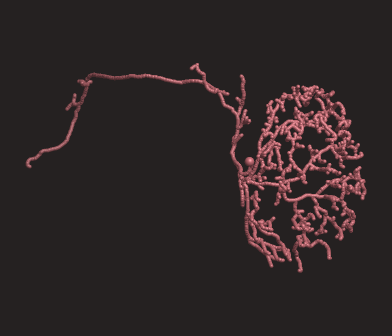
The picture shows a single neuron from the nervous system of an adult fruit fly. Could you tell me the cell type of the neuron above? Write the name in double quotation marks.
"aMe12"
